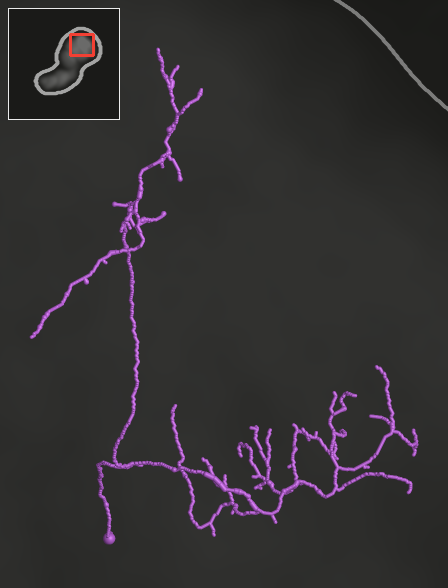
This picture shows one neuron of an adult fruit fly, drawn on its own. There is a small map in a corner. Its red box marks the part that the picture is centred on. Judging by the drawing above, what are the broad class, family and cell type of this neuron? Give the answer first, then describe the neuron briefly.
This is a visual projection neuron. The family is hemilineage VLPp&l1_lateral. Its cell type is LC41. The cell body can be seen at the lower left of the picture. Dozens of branch ends can be seen.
